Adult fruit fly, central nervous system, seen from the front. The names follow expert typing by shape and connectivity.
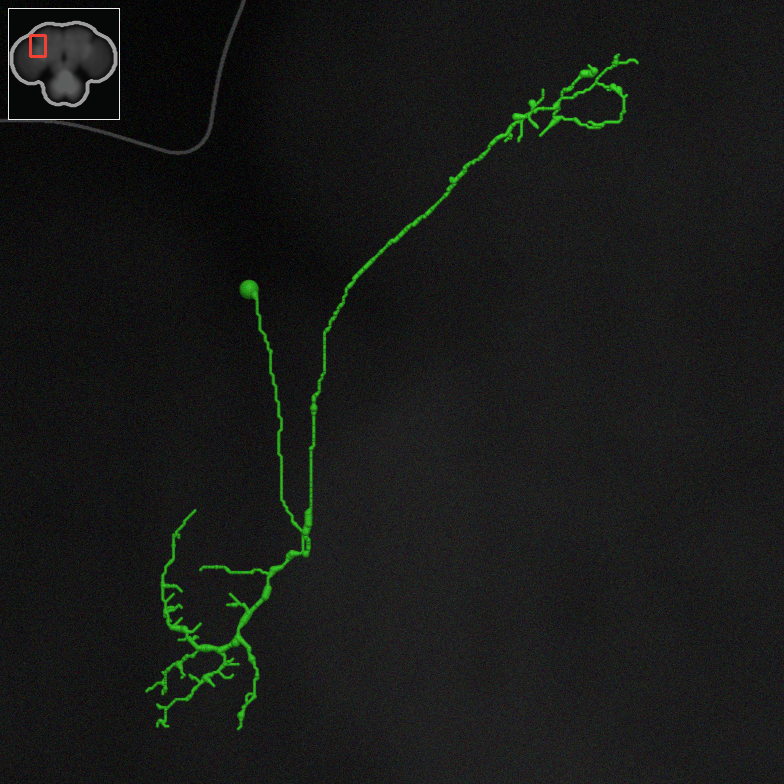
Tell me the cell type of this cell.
LC10d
